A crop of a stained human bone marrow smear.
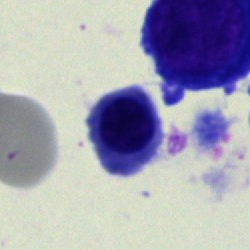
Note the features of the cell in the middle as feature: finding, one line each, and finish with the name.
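Outline: roughly round, slightly bumpy edge
Chromatin: dark and dense throughout the nucleus
Cytoplasm: deep blue
Cytoplasmic rim: widest below the nucleus
Name: erythroblast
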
